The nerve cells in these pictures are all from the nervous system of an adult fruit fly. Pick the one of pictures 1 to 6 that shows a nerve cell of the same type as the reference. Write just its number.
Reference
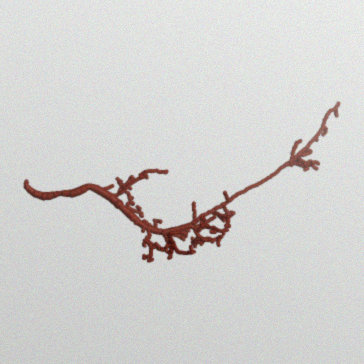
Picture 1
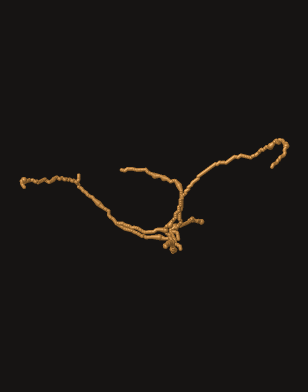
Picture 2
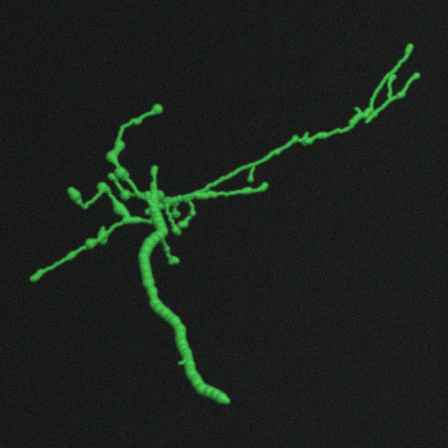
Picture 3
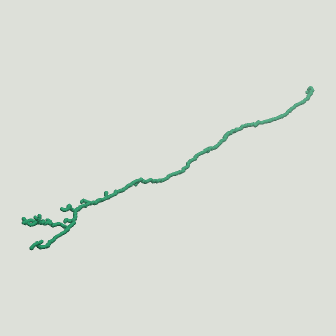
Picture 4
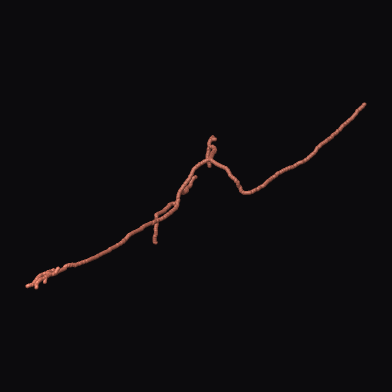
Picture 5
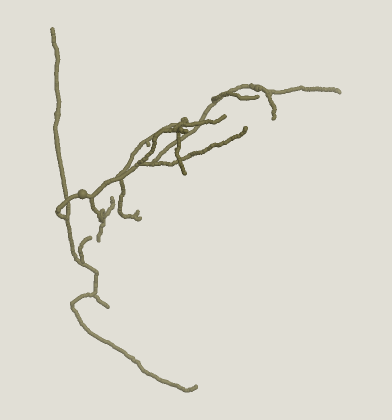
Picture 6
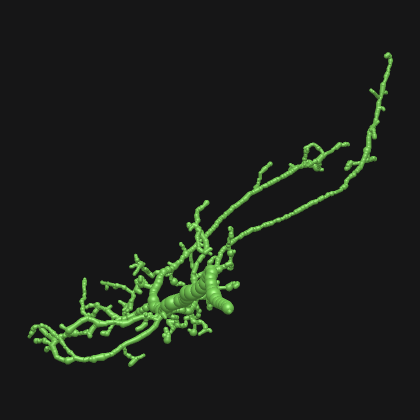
6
